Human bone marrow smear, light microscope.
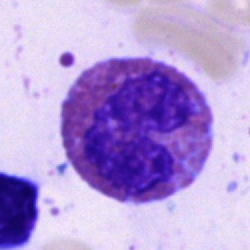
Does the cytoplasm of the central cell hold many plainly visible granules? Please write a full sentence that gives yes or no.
Yes, in the cytoplasm of this cell, many granules are visible.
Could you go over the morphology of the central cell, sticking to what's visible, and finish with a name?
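Notice first that the cell is round. The nucleus is deeply indented, the indentation coming in from the right side. Look closely at the chromatin: it is dark purple and coarsely clumped, with no nucleoli visible in the nucleus. We call this cell an eosinophil.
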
